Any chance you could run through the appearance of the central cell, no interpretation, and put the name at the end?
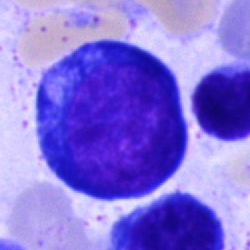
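Point one: the outline is round and smooth. Point two: the chromatin is finely textured, not coarsely clumped. Point three: the cytoplasm shows no granules. Point four: no vacuoles are seen in the cell. The cell is a proerythroblast.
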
